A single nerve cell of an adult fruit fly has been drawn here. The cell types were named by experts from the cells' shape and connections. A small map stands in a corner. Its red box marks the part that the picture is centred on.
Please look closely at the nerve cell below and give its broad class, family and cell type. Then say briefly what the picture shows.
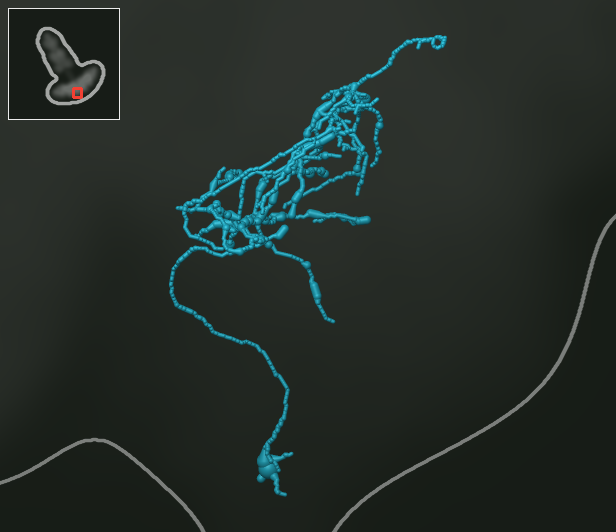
It is a central-brain intrinsic neuron. Its family is hemilineage ALv2. Its cell type is CB1048. Dozens of branch ends can be seen. In this view it is taller than it is wide.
